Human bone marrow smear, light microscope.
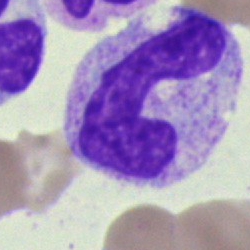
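Band neutrophil: the nucleus looks to me like a thick curved band, bent into a C that opens toward the right. Its chromatin, I note, is dark purple and coarsely clumped. Around it the cytoplasm is plentiful and pale lilac-grey, and I can make out many fine purple granules in it.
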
